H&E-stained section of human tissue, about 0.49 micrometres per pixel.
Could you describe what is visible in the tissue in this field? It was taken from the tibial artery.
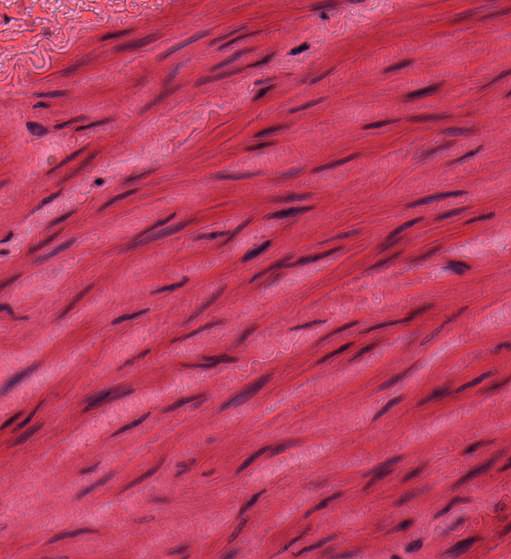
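What you've got here are smooth muscle cells in long parallel bundles, none crossing. Their nuclei are long, slender, blunt-ended and dark purple, lying along the cells. They're of similar size and spread fairly evenly across the field. Thin, pale, wavy lines run between cells in places, roughly along the same diagonal.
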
